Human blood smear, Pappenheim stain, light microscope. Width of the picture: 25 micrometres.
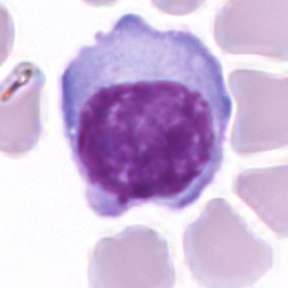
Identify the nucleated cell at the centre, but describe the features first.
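Off-centre nucleus, low in the cell. Cytoplasm: broad band above the nucleus, thin rim below. Outline irregular, small bulges at top and bottom edges. No distinct granules. Plasma cell.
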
